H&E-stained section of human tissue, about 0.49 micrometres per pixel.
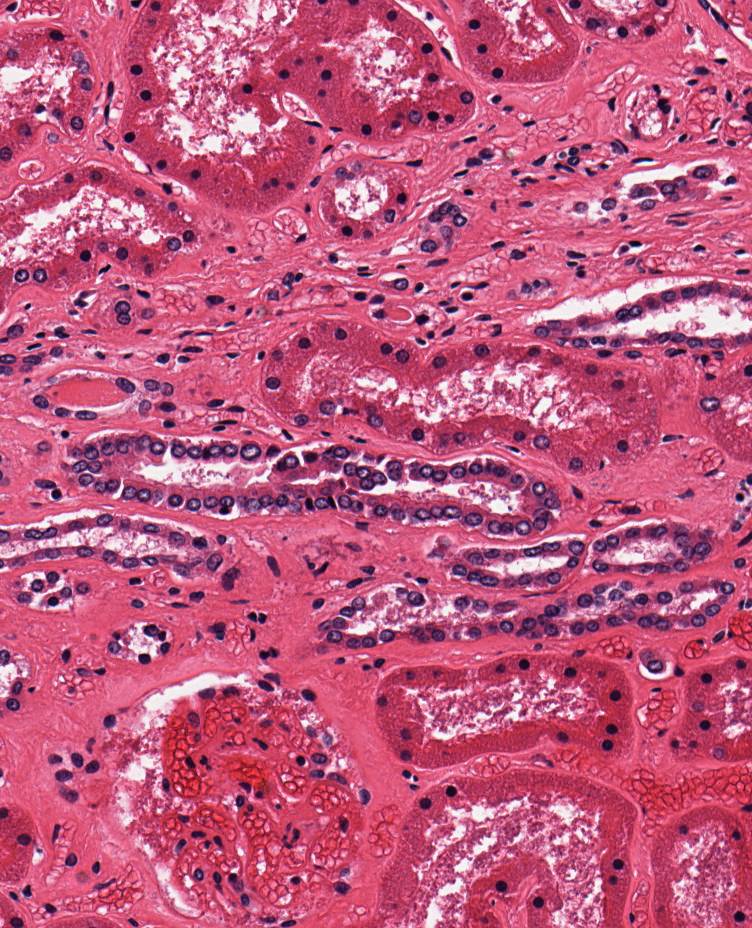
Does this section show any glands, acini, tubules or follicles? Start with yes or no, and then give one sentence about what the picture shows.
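Yes. A band of smaller tubules with crowded dark nuclei runs horizontally across the middle of the field, with larger pink tubules above and below it.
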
